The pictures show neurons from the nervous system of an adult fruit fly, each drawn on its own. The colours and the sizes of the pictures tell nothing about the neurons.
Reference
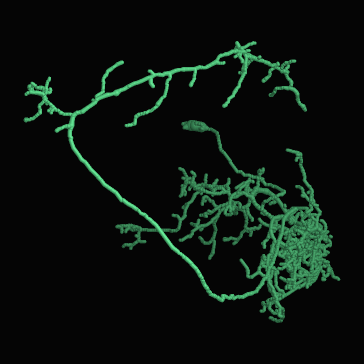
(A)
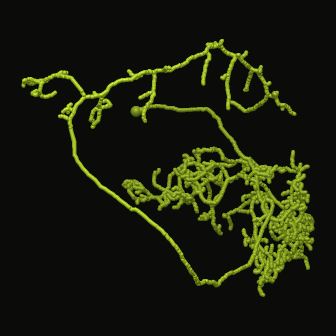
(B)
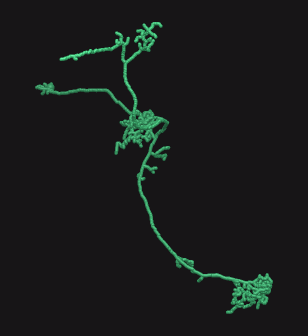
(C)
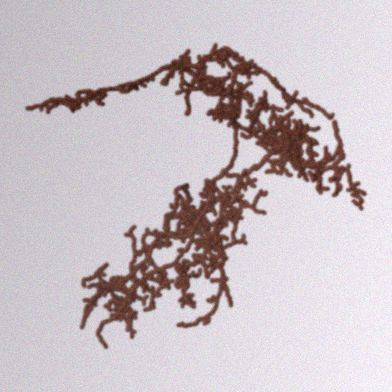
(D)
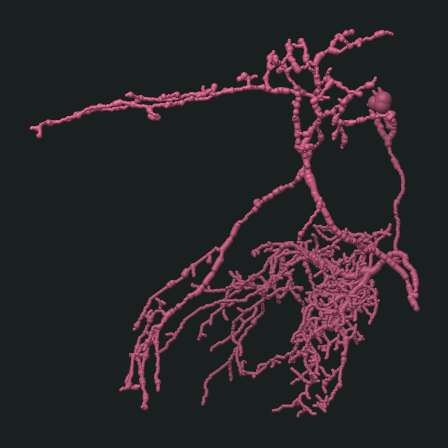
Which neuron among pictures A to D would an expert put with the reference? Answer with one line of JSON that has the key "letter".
{"letter": "A"}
